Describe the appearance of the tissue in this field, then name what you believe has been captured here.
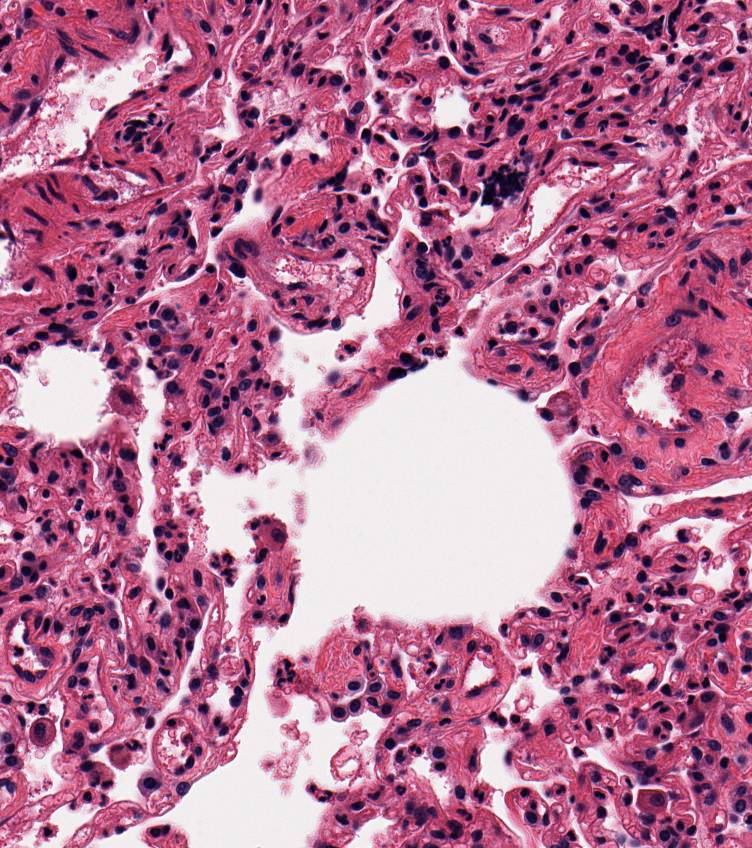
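Stroma: strongly eosinophilic fibrous stroma with many spindle-shaped nuclei thickens the tissue between the spaces. Space contents: some smaller spaces, especially at upper left and lower left, hold pale pink granular or frothy material. Fat: no adipocytes. Edges: small detached fragments of tissue lie at the margins of the central empty space. The tissue is lung.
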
